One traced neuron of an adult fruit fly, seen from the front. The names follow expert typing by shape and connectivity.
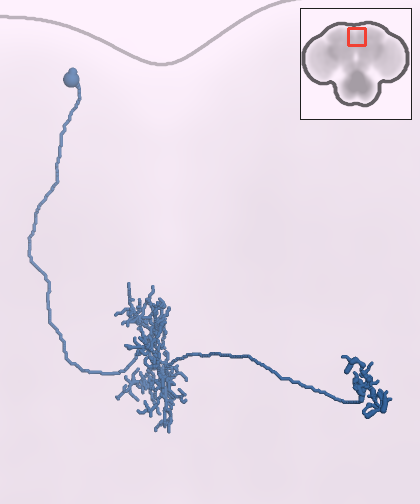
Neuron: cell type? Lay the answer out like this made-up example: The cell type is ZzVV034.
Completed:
The cell type is FR1.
